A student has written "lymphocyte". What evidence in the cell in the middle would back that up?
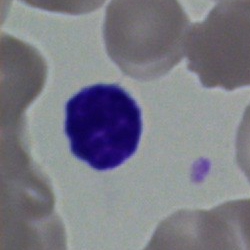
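Start with the nucleus: the chromatin is dense and stains dark purple-blue all the way through. Around that nucleus almost no cytoplasm is visible, which fits a lymphocyte.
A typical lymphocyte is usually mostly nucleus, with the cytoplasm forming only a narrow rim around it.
No granules are visible anywhere in the cell, and that fits as well.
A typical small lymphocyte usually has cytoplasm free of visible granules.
As for the outline, the cell is roughly round, with a slightly irregular, bumpy edge.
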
